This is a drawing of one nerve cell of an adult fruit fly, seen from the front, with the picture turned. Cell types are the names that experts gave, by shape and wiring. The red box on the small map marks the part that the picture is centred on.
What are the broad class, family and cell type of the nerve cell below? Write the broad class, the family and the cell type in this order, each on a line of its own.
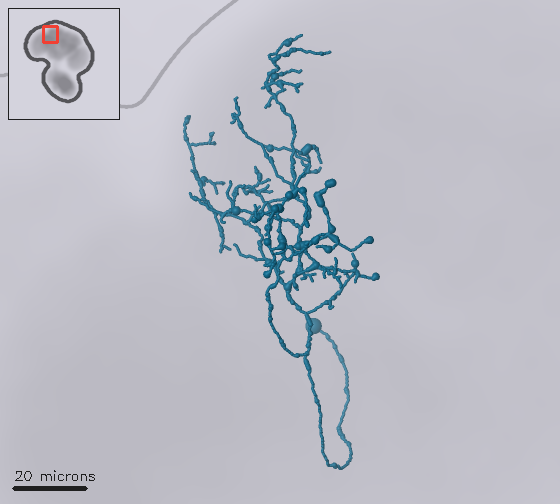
central-brain intrinsic neuron
hemilineage VLPp&l1_anterior
CB1527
